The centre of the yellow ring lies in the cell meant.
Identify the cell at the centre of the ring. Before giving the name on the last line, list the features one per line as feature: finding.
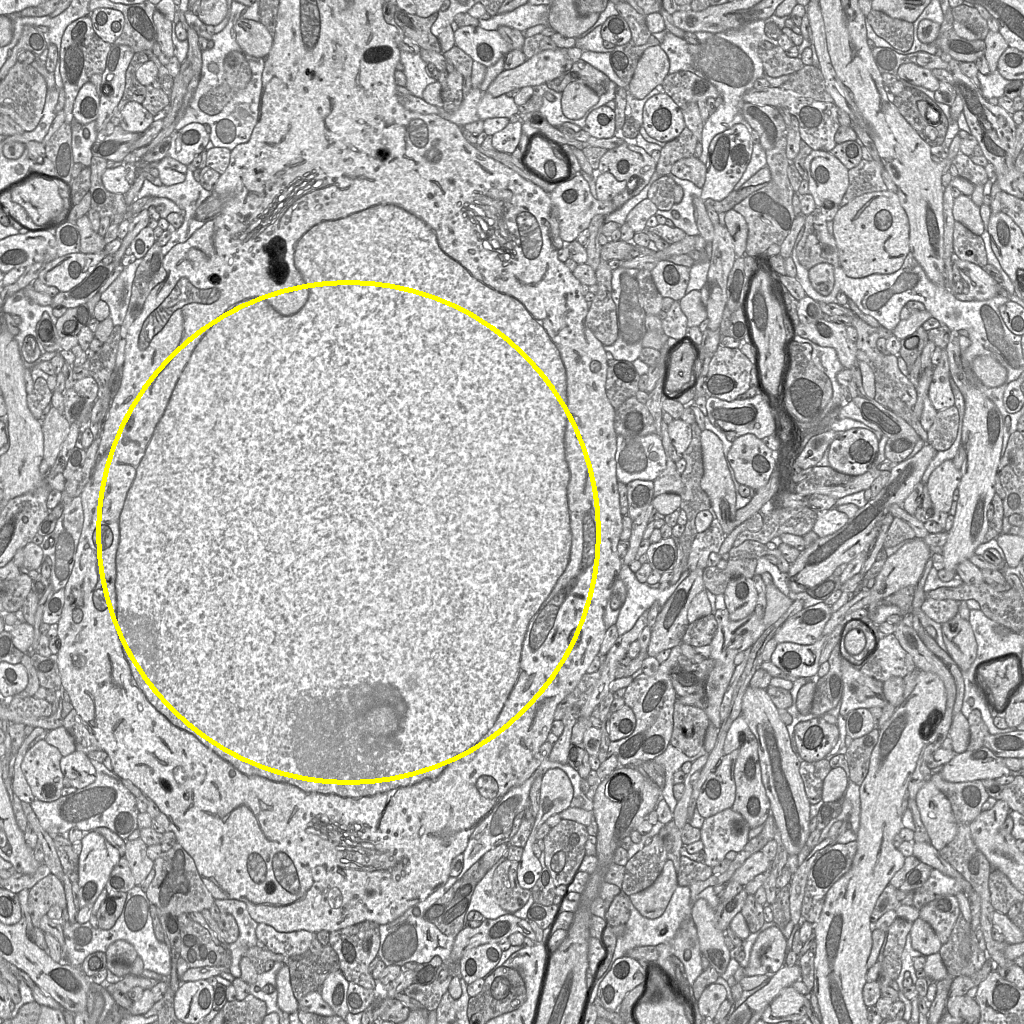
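Nucleus: large, round, whole outline in view
Envelope: mostly smooth, no deep infoldings
Chromatin: pale, finely dispersed, no heavy dark clumps at the envelope
Dense bodies: a few, very dark, in the cytoplasm by the nucleus's upper left
Name: excitatory neuron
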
